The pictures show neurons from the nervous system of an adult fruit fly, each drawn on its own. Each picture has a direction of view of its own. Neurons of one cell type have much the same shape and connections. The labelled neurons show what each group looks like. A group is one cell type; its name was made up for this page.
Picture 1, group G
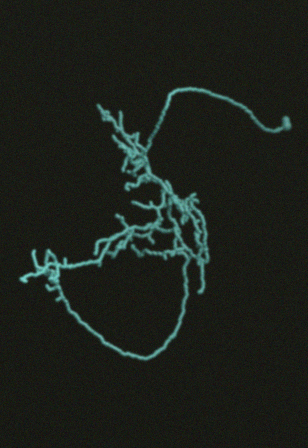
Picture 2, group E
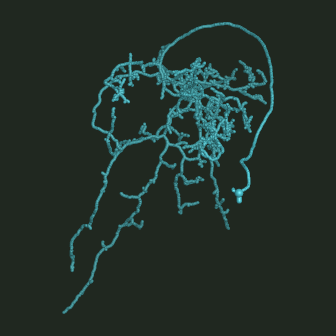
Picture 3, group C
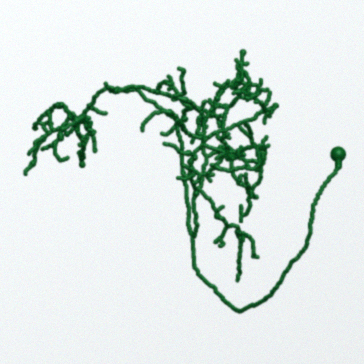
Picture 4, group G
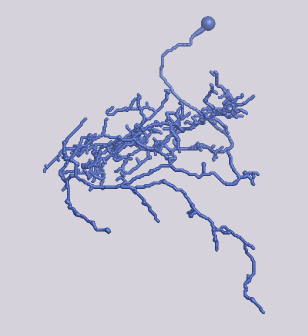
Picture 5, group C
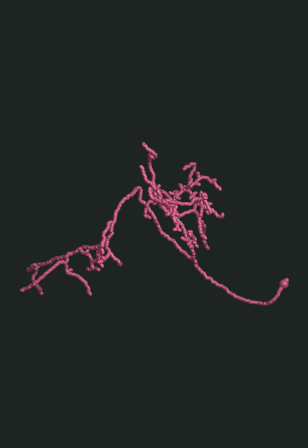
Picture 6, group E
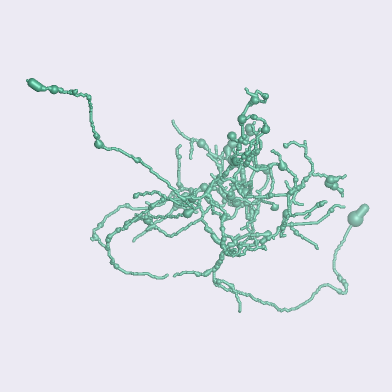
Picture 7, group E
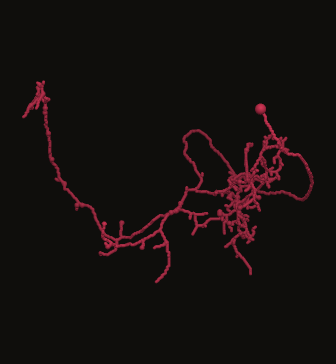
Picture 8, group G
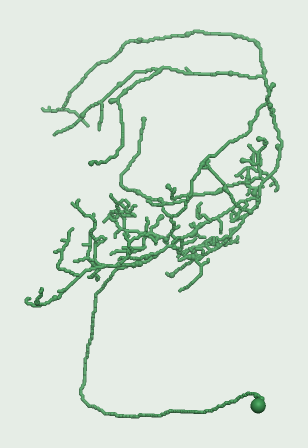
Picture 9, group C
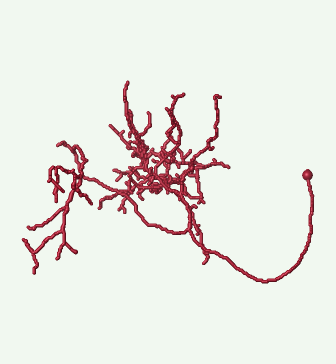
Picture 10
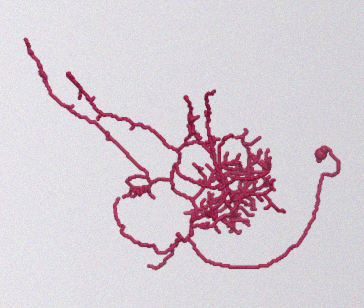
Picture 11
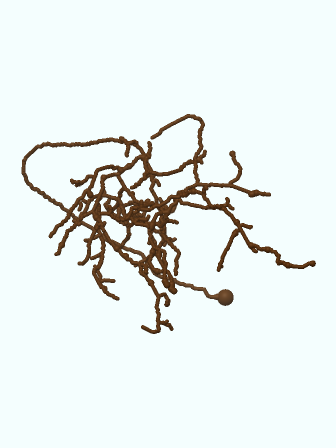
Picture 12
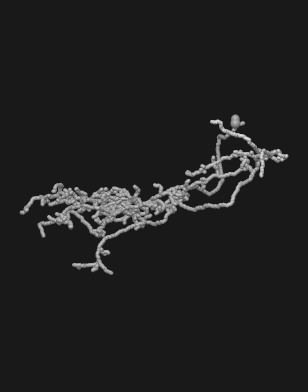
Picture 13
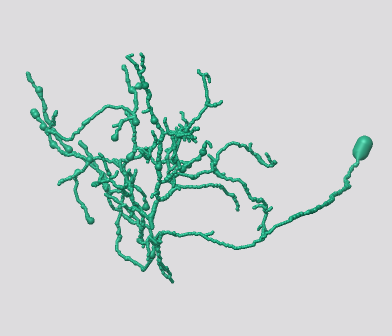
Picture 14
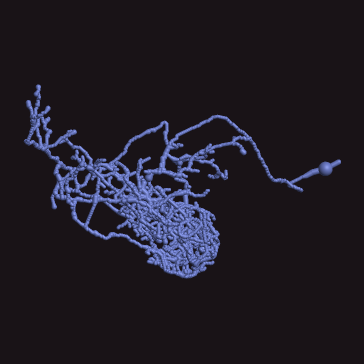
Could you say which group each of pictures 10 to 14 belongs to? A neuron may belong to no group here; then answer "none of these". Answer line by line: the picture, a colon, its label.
10: group E
11: group E
12: none of these
13: group E
14: none of these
